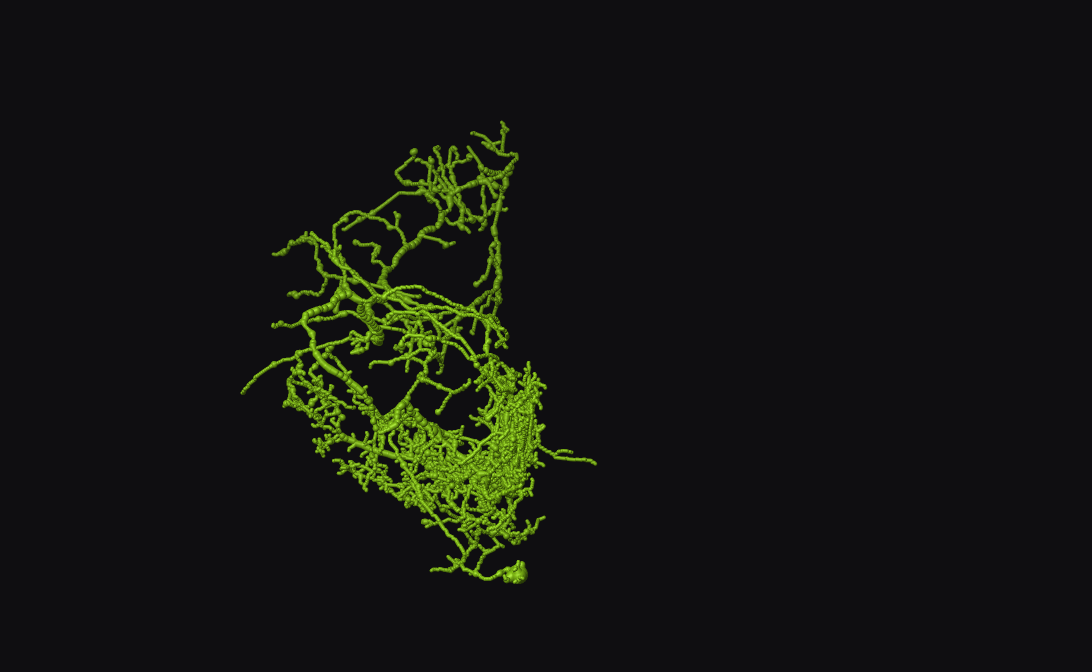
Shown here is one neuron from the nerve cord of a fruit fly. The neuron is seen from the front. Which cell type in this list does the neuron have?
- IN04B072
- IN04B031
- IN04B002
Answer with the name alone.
IN04B002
